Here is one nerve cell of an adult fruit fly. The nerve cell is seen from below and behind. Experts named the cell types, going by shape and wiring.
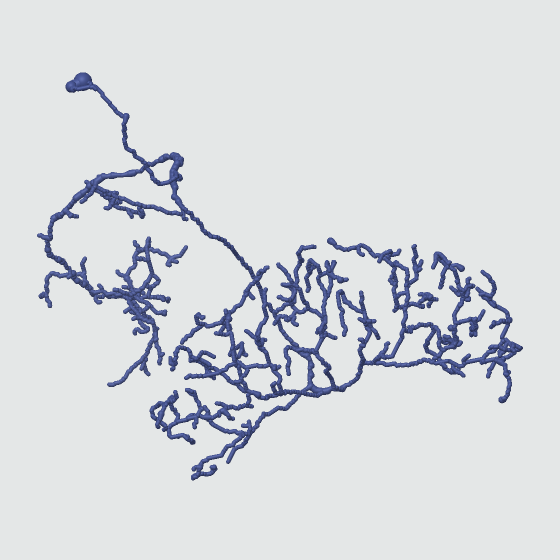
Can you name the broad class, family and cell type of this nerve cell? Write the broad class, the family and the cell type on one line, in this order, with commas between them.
central-brain intrinsic neuron, hemilineage DM6_dorso_medial, FB6K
